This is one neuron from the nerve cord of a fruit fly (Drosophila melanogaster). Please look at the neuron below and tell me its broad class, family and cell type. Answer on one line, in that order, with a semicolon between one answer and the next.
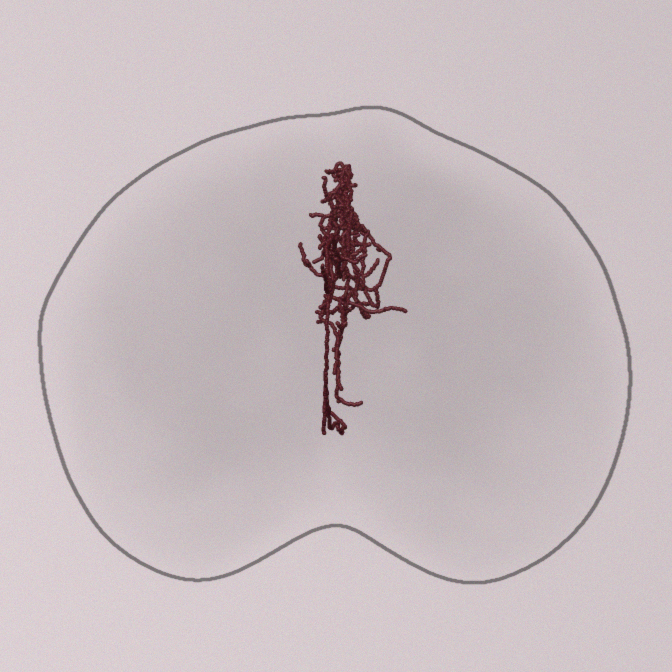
descending neuron; DNpe; DNpe053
